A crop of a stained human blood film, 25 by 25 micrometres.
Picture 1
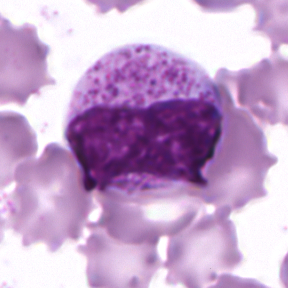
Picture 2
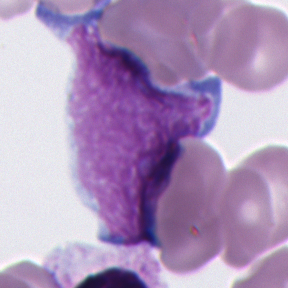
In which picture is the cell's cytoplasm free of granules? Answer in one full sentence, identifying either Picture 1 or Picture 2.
Not a single granule can be seen in the cytoplasm of the cell in picture 2.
